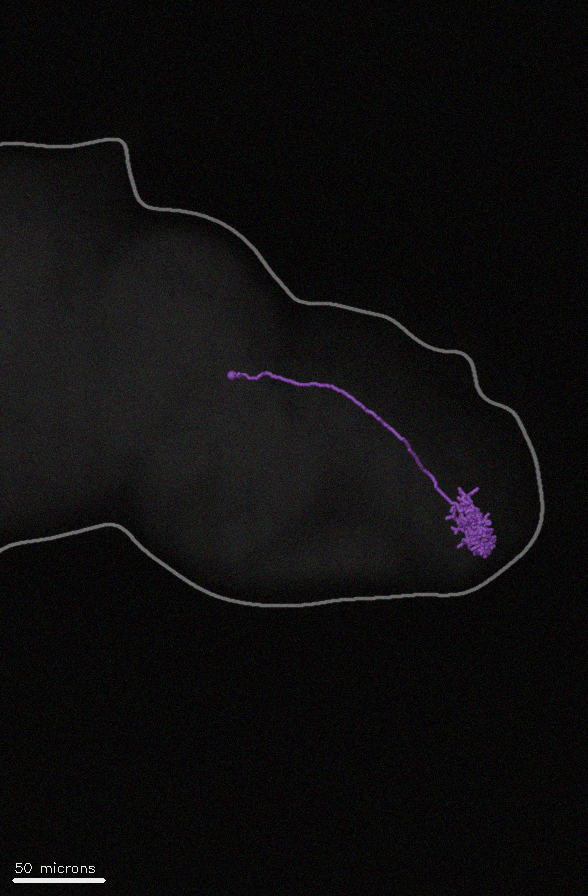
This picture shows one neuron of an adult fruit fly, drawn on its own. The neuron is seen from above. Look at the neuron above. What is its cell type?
Cm11a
